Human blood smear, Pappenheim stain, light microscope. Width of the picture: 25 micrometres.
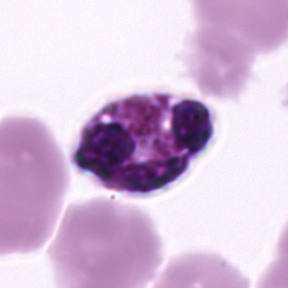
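Eosinophil, the central cell of a stained peripheral blood smear, measuring about 13 by 9 micrometres. Its outline is a smooth oval, wider from left to right than from top to bottom. Between the two lobes, a dark nuclear band runs along the lower edge of the cell, and the chromatin is dense and dark purple. Many small pinkish-purple granules fill the cytoplasm between the lobes.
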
